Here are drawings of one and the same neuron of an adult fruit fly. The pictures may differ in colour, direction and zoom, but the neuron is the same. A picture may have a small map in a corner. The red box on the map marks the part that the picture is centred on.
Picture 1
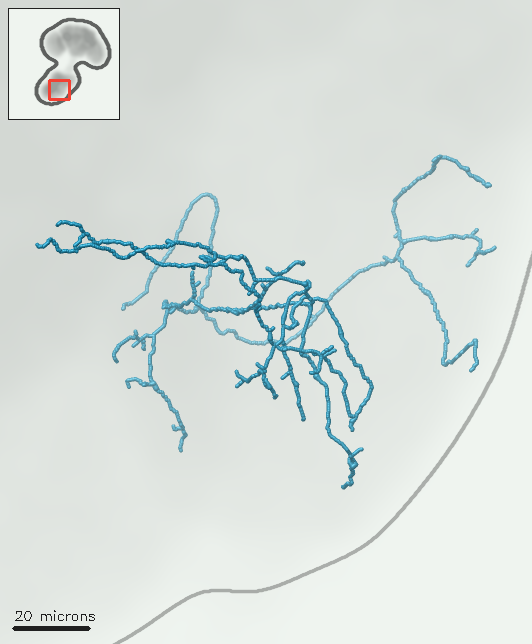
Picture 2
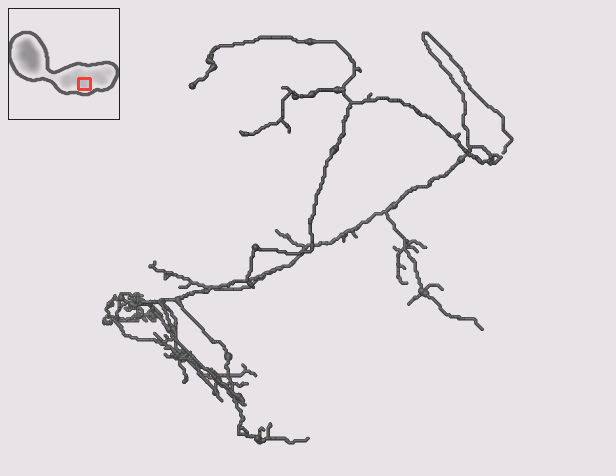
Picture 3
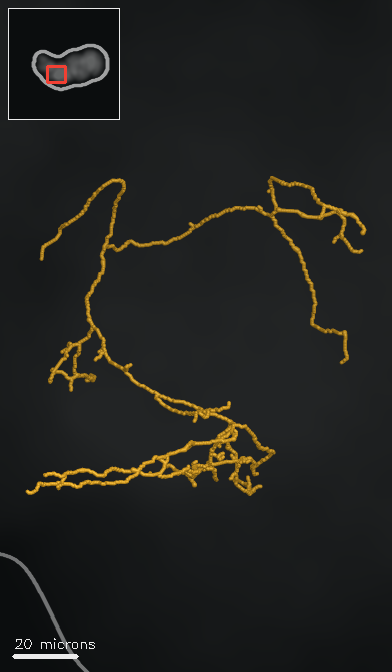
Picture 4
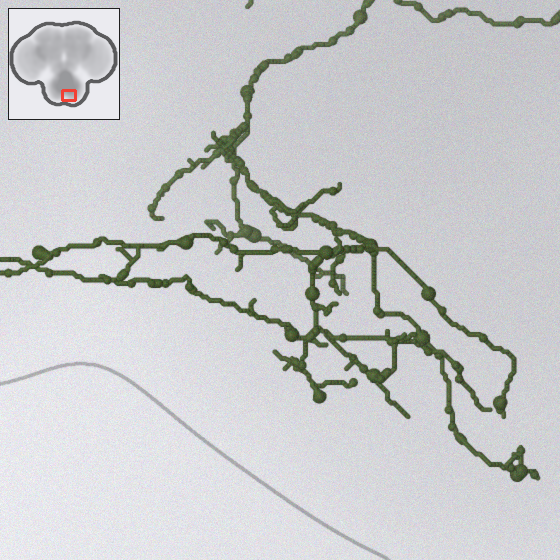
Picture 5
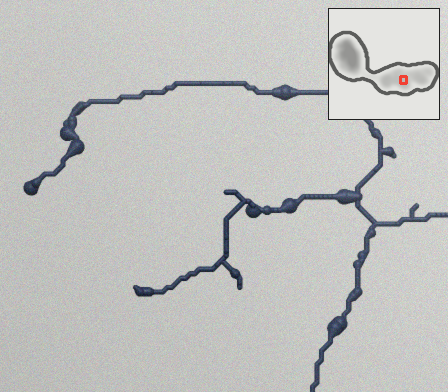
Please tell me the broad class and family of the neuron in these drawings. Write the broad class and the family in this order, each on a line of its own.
nerve-cord intrinsic neuron
hemilineage 03A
